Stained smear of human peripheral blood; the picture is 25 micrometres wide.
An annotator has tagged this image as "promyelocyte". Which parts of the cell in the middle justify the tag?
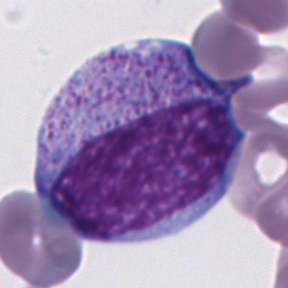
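In this cell the nucleus lies in the lower right part.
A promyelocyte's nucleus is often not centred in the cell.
The off-centre position seen here is therefore consistent with a promyelocyte. The chromatin is dark purple with a fine speckled pattern.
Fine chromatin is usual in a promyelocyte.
The chromatin pattern accordingly agrees with the name. In addition, the cytoplasm takes up about half of the cell and holds many fine reddish-purple granules.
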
